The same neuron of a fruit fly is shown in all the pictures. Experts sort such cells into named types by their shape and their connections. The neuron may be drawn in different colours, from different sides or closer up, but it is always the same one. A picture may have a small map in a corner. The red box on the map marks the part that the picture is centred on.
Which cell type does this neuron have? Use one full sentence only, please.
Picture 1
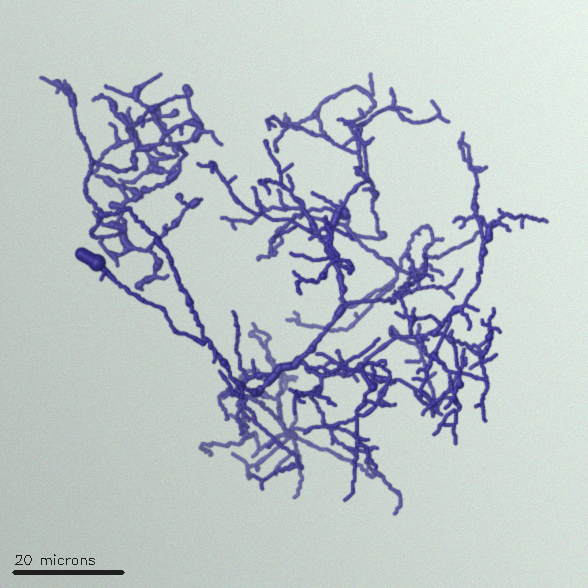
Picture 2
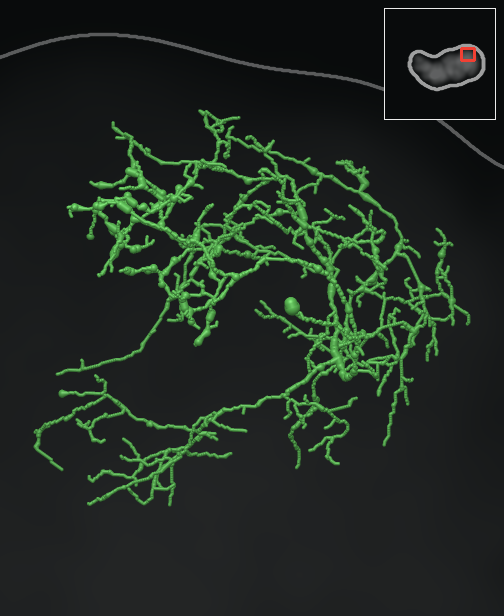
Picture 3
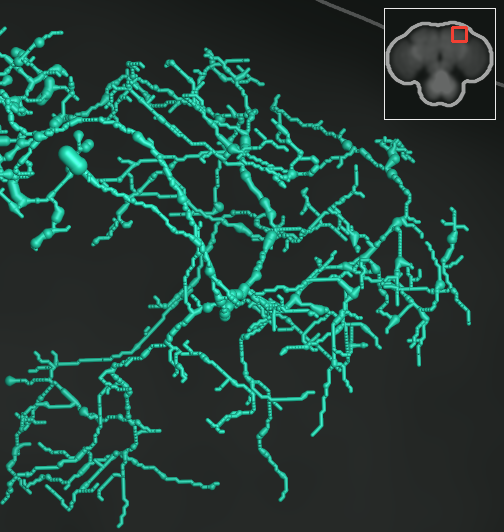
To the cell type CB3664 belongs this neuron.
